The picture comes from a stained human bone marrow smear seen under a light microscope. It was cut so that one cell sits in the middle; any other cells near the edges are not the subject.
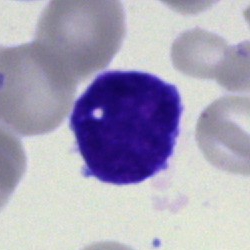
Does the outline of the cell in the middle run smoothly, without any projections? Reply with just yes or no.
No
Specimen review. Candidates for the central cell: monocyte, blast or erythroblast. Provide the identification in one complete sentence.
The cell the crop is centered on is a blast.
